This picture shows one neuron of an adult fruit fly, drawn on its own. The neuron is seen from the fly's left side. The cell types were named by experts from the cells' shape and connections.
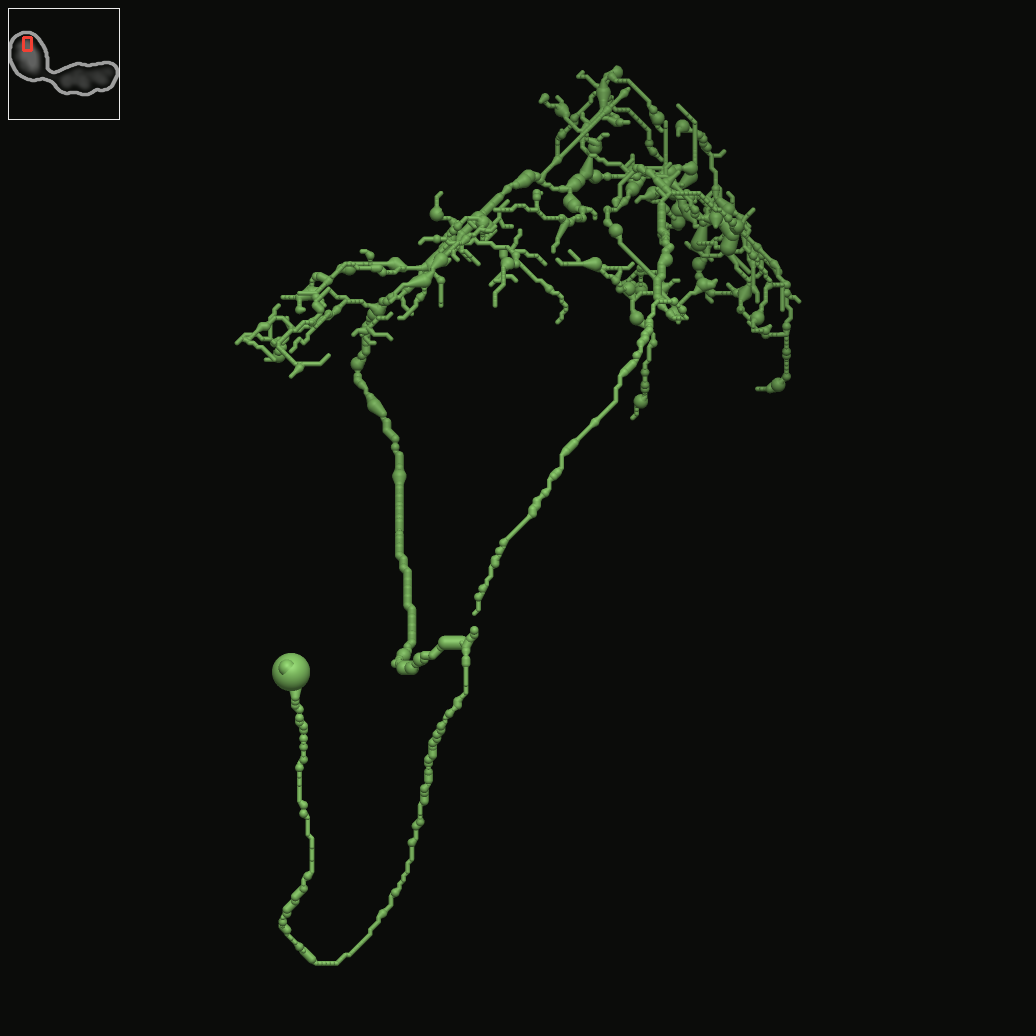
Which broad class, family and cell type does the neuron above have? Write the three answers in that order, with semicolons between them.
central-brain intrinsic neuron; hemilineage LHl4_dorsal; CB0373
